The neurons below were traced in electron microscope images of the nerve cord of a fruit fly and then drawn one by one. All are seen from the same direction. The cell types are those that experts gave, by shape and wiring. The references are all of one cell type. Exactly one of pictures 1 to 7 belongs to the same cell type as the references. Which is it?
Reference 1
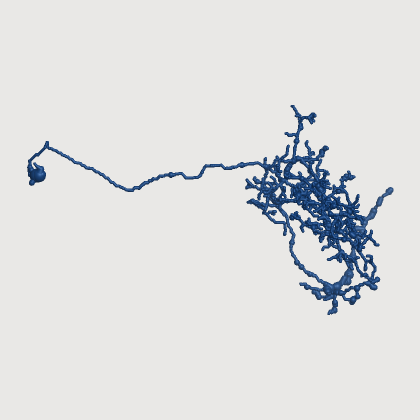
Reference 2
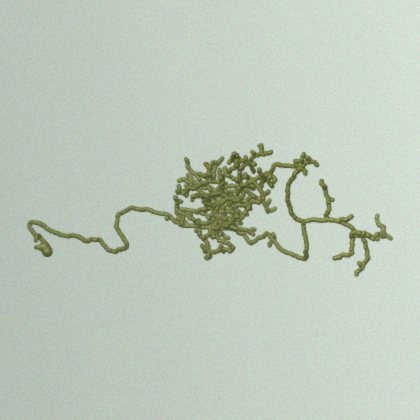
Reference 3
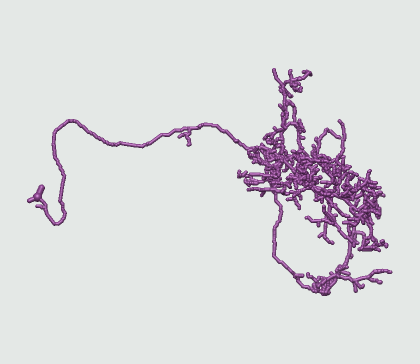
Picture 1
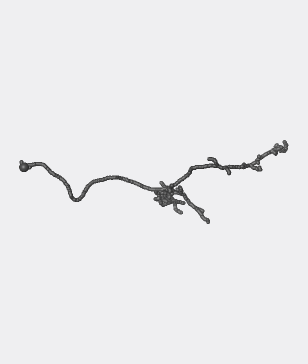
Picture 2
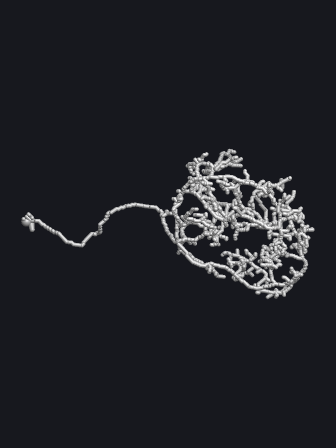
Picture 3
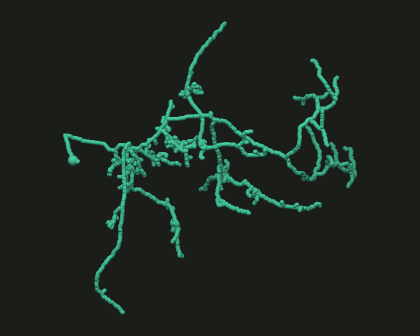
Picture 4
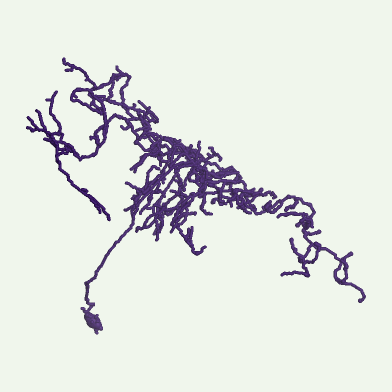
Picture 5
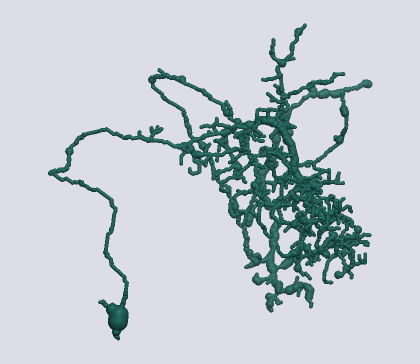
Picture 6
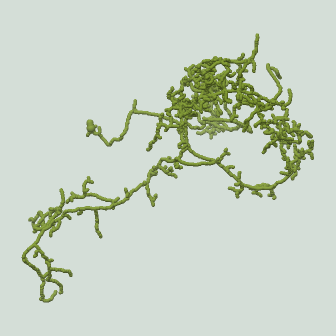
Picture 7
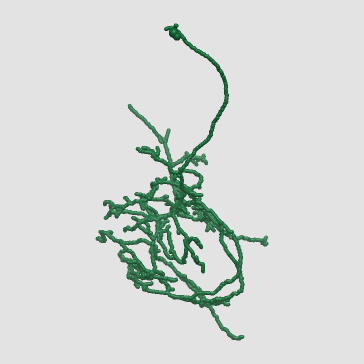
5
